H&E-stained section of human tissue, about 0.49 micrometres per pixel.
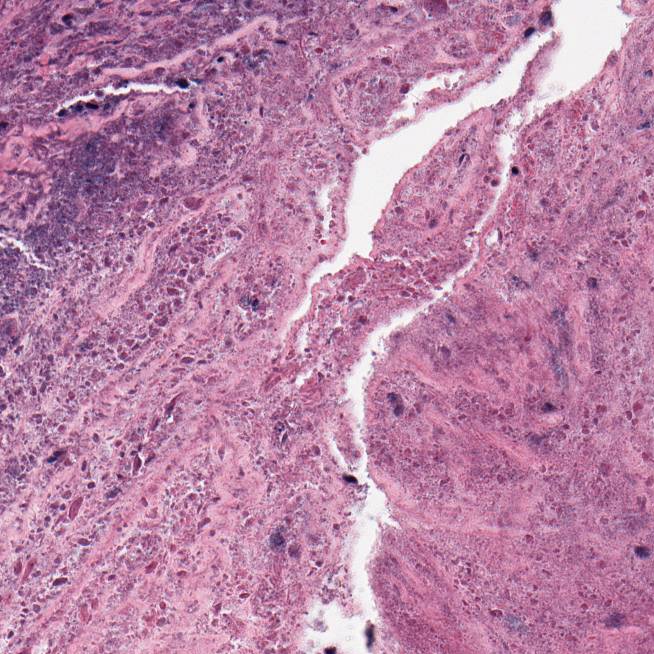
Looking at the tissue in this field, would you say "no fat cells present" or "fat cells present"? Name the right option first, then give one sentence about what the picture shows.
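No fat cells present. No fat cells are present in the field.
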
